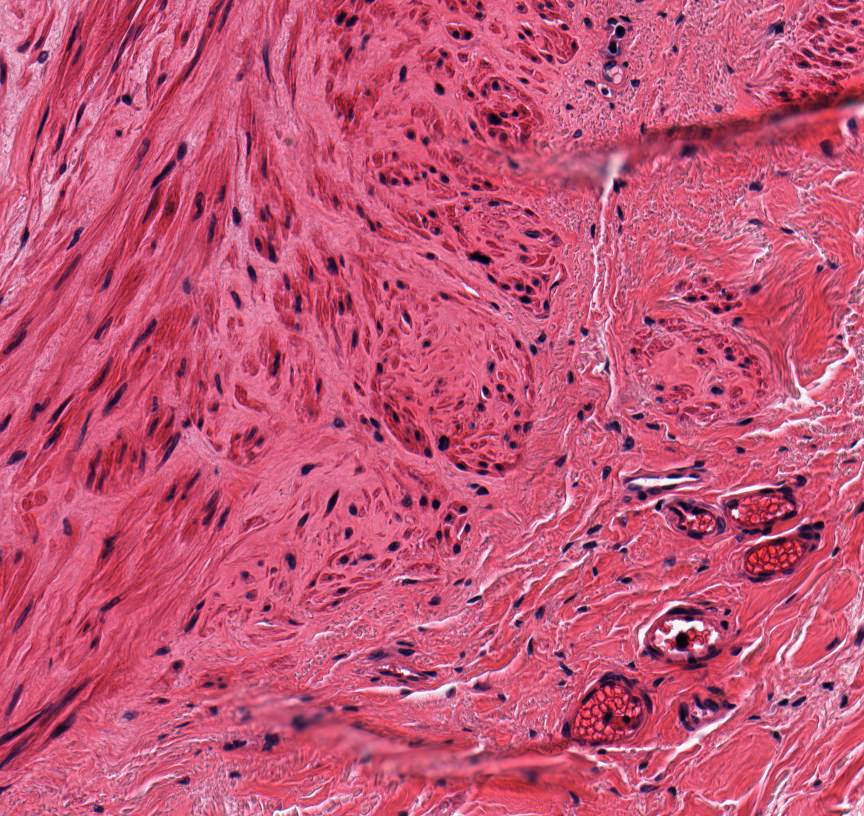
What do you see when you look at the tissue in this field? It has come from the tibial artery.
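See how interlacing bundles of smooth muscle fill most of the field, especially left and centre. On the left they are cut lengthwise, showing long parallel spindle cells. Centre and upper right show them cut across: rounded clusters of cells with round nuclei. Each cell has an elongated, dark, blunt-ended nucleus in bright pink cytoplasm.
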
